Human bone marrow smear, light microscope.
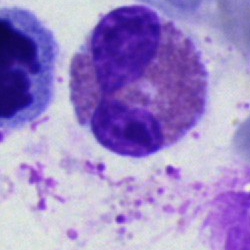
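Eosinophil, the cell in the middle of the marrow smear. Notice its roughly round outline. Look at the nucleus: the chromatin is dense and dark purple, and you won't find any nucleoli.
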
